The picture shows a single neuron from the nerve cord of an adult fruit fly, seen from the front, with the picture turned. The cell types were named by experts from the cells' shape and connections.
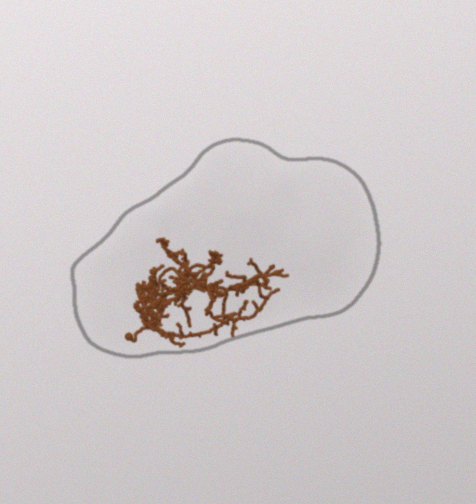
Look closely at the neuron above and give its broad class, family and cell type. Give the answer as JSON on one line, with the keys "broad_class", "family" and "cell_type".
{"broad_class": "nerve-cord intrinsic neuron", "family": "hemilineage 17A", "cell_type": "IN17A030"}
